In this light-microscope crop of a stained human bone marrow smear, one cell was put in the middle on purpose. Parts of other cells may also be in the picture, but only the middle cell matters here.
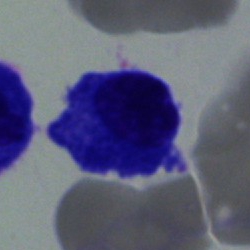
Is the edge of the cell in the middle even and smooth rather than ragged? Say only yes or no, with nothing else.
No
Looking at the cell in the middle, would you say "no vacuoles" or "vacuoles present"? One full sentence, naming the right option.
There are no vacuoles in the cytoplasm of this cell.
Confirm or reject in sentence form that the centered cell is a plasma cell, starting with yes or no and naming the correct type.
Yes, the cell in the center of the field is a plasma cell.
